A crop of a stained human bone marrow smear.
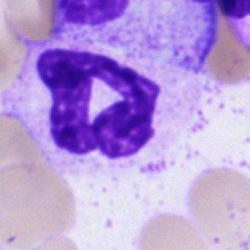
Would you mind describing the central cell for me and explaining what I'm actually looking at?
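Look first at the nucleus: it forms a closed ring around a clear hole in its centre. Its chromatin is dark purple and coarsely clumped. The nucleus sits toward the upper left, leaving more cytoplasm to the right and below, and that cytoplasm is abundant and very pale lilac. This is a segmented neutrophil.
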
